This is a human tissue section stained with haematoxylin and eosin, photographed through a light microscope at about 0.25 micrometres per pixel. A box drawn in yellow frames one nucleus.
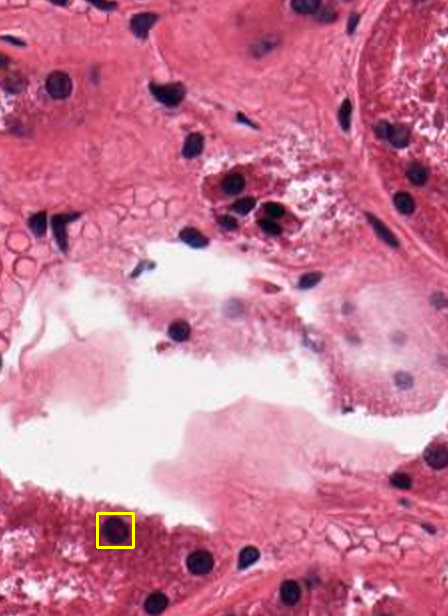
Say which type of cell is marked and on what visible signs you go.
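It is a proximal tubule cell. The nucleus is round, dark and evenly stained, and about the same size as the other nuclei in the same lining. No borders between this cell and its neighbours can be seen; the cytoplasm runs on as one continuous pink band along the edge of the lumen. The edge facing the lumen is fuzzy and ragged rather than a sharp line.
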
